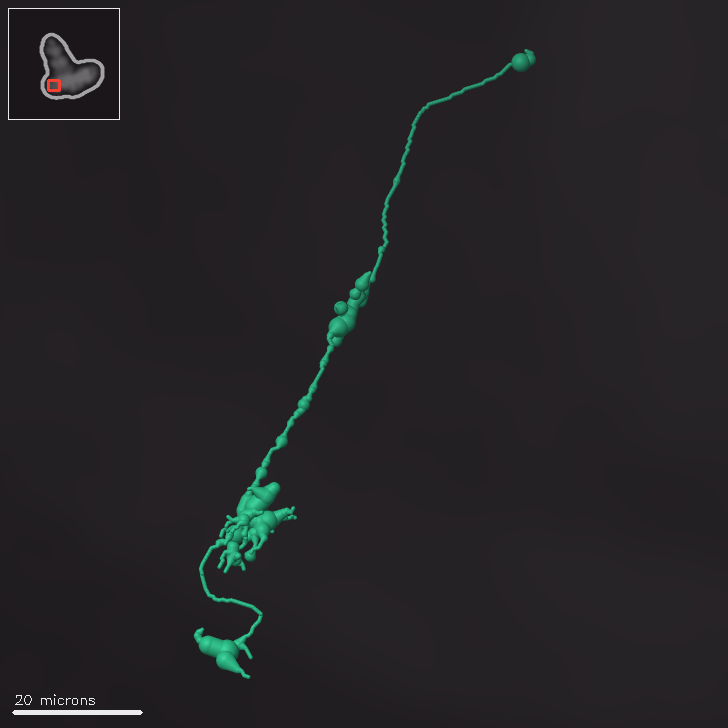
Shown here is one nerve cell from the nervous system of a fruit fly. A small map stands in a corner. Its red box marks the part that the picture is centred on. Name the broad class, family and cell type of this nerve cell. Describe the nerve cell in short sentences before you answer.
From top to bottom in the picture it spans about 100 microns. In this view it is taller than it is wide. Its broad class is optic-lobe intrinsic neuron. Its family is Tm. The cell type is Tm1.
